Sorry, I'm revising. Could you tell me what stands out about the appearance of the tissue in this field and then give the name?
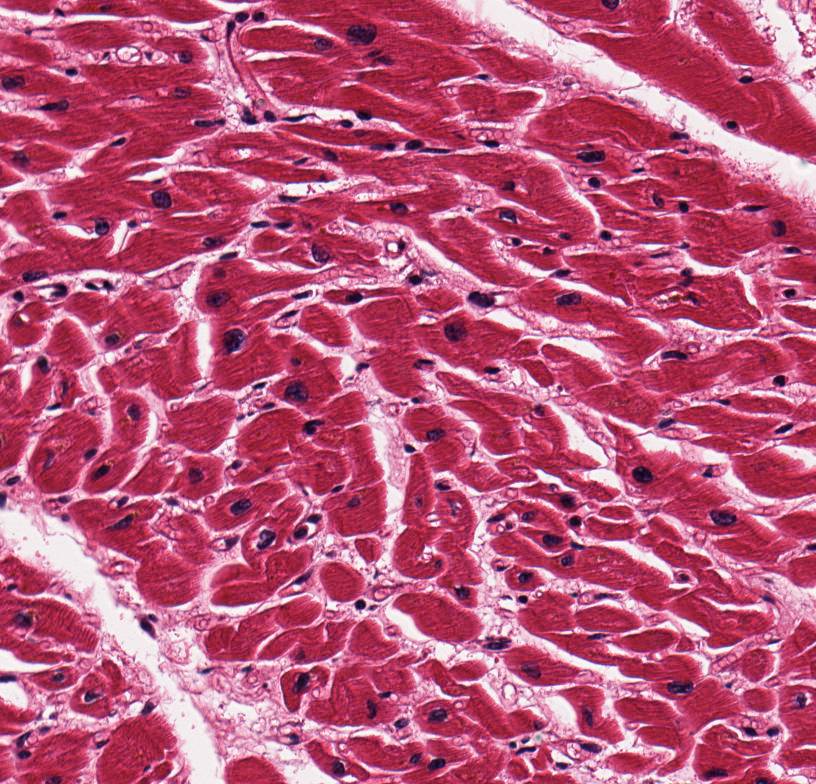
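Densely packed muscle fibre bundles fill the field, running obliquely above, with many in the centre and lower part cut across or obliquely. The fibres branch and join one another instead of lying as separate parallel strands. Their nuclei are larger and rounder than the small dark nuclei within the scant, delicate pale connective tissue between fibres. The tissue is left ventricle of the heart.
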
